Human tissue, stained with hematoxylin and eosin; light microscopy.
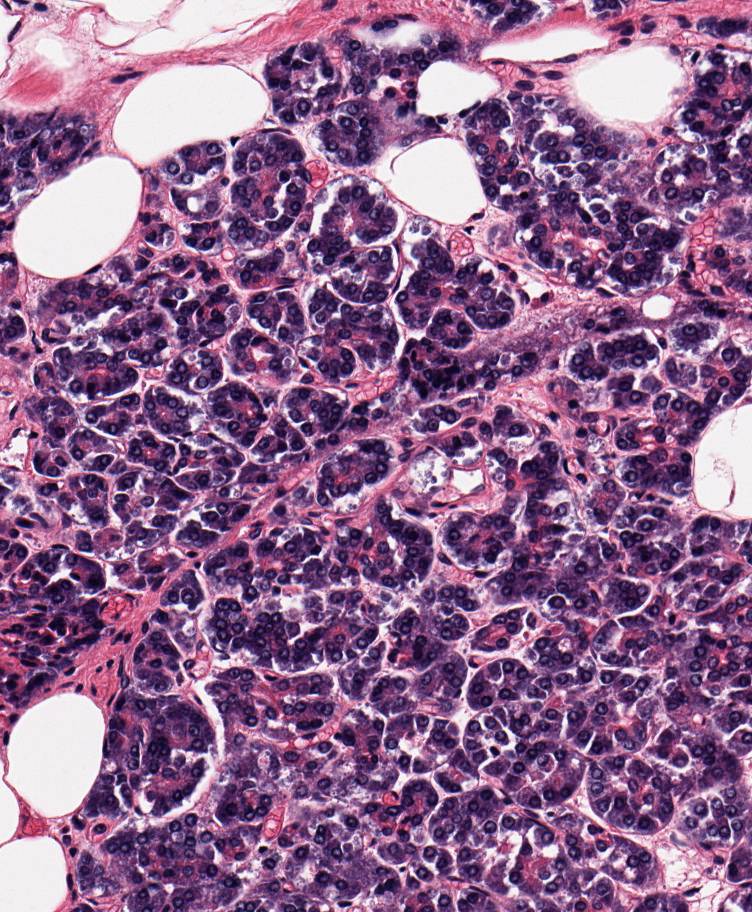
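Pancreas. Closely packed small rounded glandular units, the acini, fill the field and are grouped into lobules. Acinar cells have densely purple, basophilic cytoplasm and round nuclei placed towards the cell base. Central lumens of the acini are small and inconspicuous.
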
